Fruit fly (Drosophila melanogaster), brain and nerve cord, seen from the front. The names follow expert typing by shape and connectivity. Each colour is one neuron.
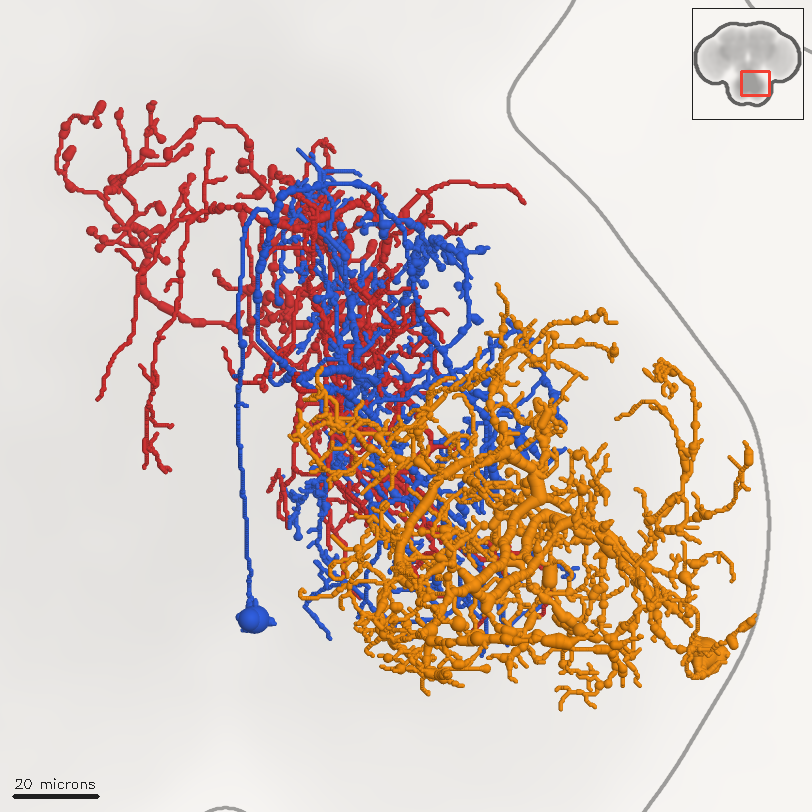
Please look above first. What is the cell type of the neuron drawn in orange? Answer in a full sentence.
The cell type is IN21A011.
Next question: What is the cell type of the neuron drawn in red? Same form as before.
The cell type is IN09A015.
